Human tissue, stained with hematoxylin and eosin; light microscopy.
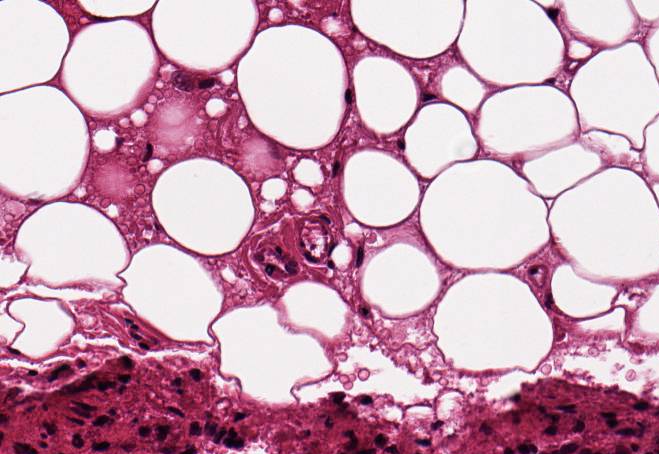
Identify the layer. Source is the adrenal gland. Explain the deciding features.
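Fat is what you're seeing. Large unilocular adipocytes fill most of it, each an empty round space in a thin pink rim, with a few small dark nuclei flattened against the rims.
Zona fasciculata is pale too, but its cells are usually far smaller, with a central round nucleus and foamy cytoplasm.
A dense band runs along the bottom edge.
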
